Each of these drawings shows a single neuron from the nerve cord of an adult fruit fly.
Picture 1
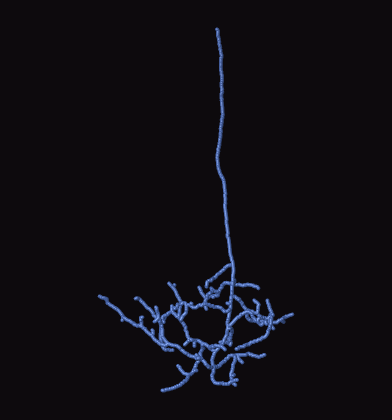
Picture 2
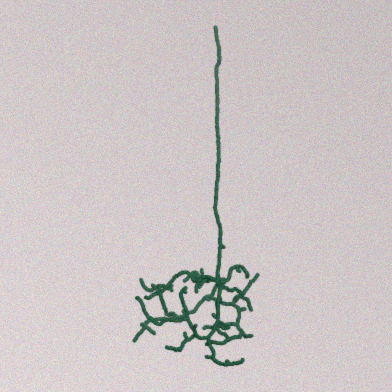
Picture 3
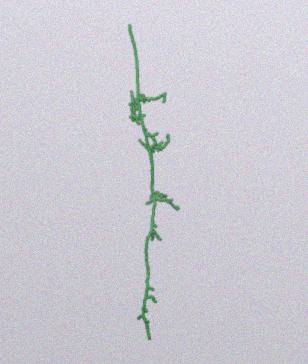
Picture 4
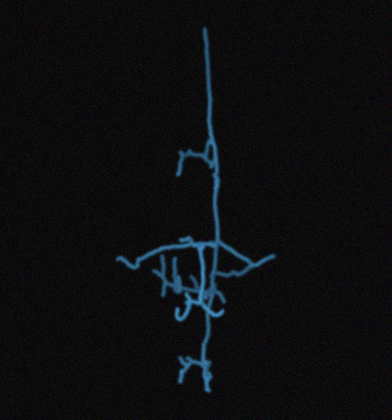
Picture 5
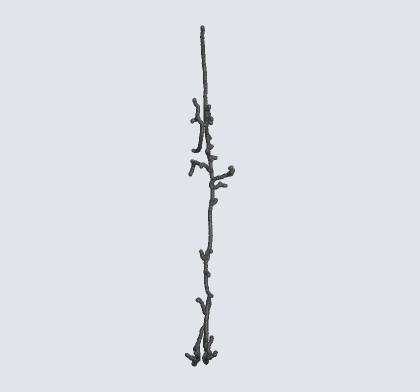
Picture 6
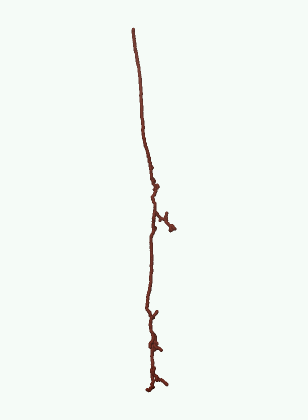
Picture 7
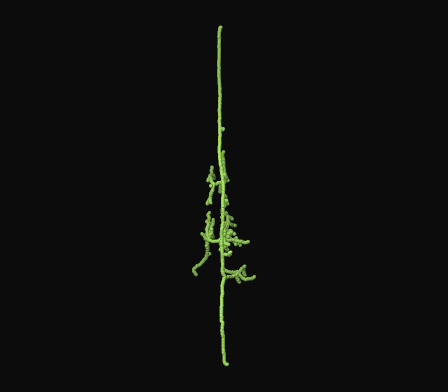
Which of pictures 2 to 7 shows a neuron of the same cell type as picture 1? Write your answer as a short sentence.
Picture 2 is of the same cell type.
